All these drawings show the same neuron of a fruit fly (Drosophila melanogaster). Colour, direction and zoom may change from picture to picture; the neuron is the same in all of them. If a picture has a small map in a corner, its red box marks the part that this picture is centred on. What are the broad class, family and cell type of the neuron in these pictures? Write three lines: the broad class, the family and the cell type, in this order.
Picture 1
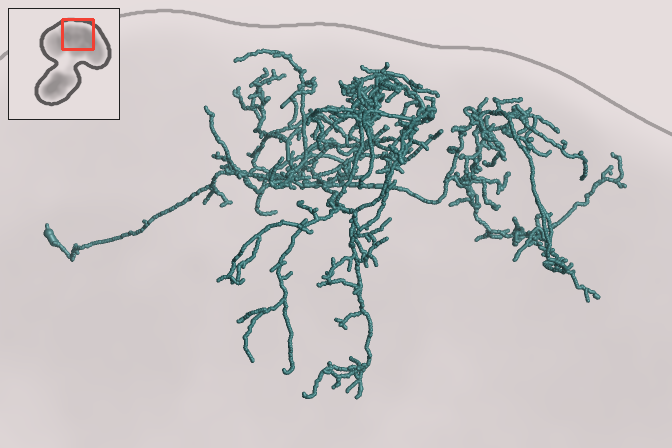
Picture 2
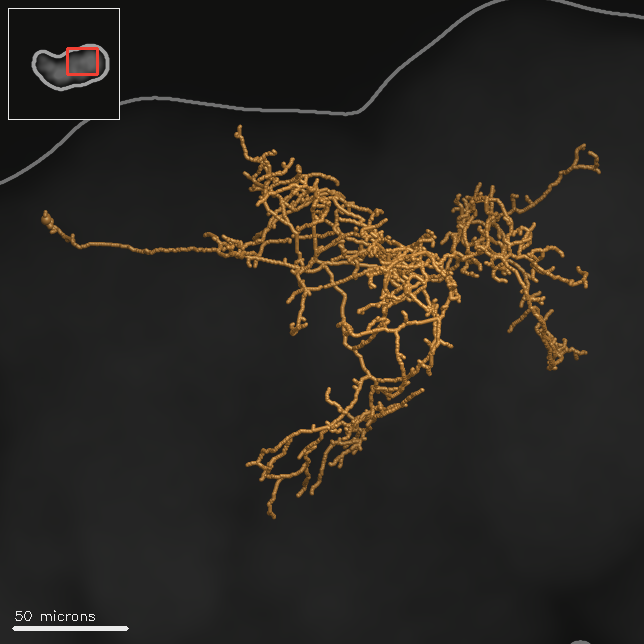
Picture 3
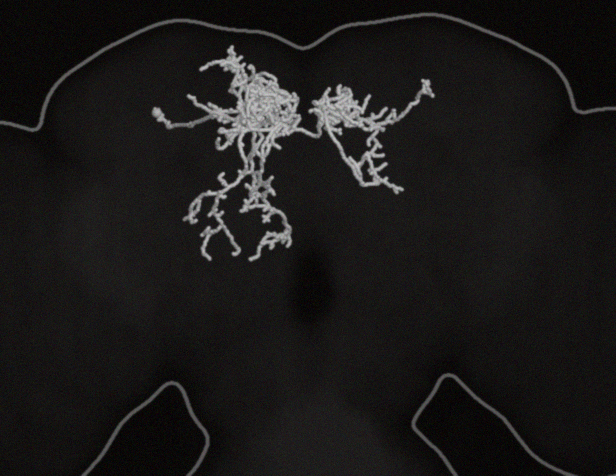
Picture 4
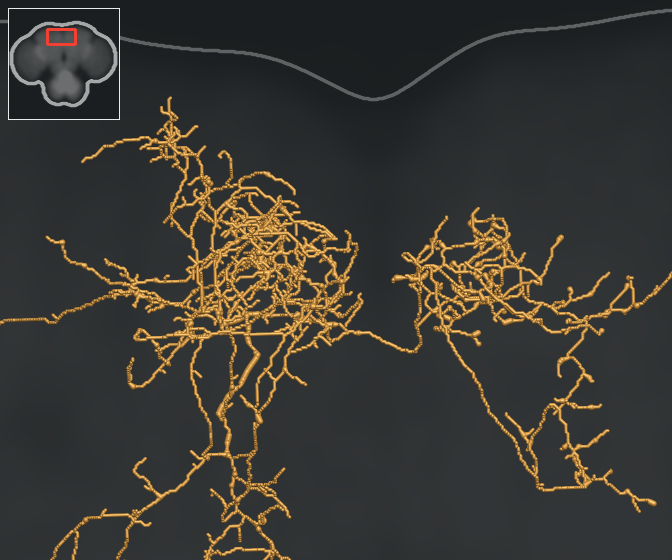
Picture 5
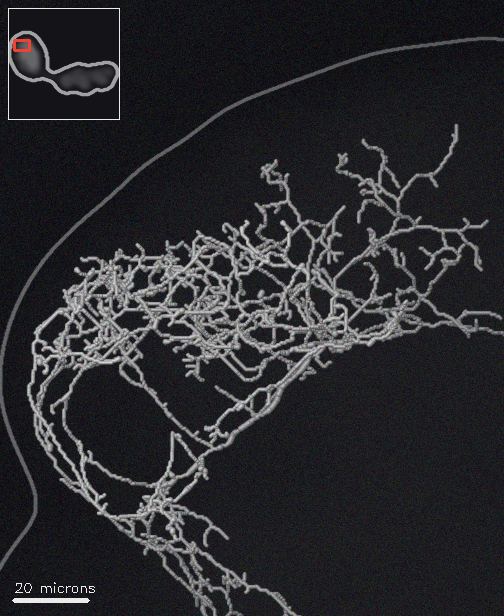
central-brain intrinsic neuron
hemilineage SMPpv2_dorsal
SMP254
